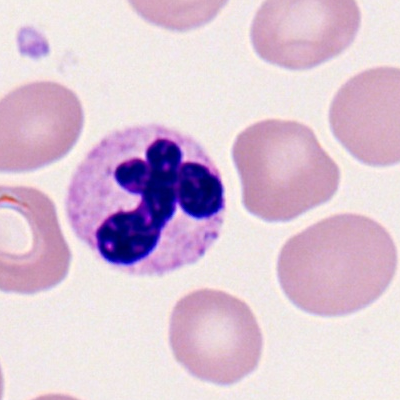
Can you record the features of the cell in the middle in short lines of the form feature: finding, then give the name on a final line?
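Nucleoli: none visible
Cytoplasm: plentiful, pale pinkish-lilac
Granules: fine, faint, lilac, scattered through the cytoplasm
Vacuoles: none seen
Name: segmented neutrophil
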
